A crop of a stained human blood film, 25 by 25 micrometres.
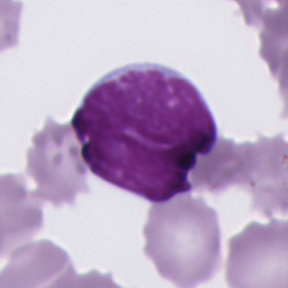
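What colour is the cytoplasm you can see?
Pale greyish-blue.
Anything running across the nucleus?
Yes, a curved pale groove, roughly horizontal, across its middle.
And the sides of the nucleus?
The left and right edges each have a small notch.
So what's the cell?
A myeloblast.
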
